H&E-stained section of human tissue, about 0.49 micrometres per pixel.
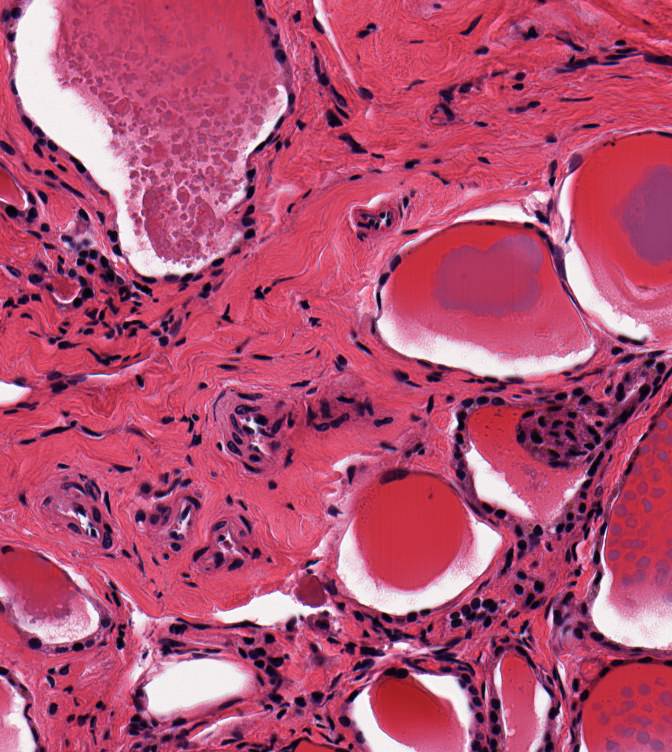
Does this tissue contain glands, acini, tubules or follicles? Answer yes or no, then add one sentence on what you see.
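Yes. Most follicles are filled with dense, homogeneous, bright eosinophilic material.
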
